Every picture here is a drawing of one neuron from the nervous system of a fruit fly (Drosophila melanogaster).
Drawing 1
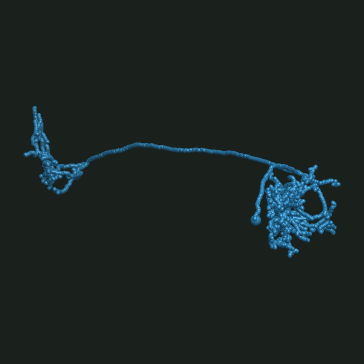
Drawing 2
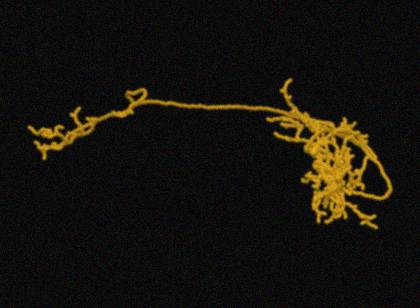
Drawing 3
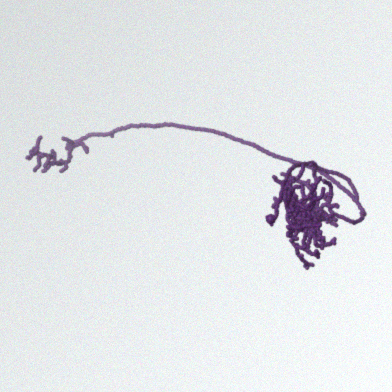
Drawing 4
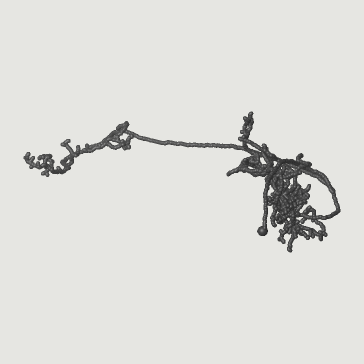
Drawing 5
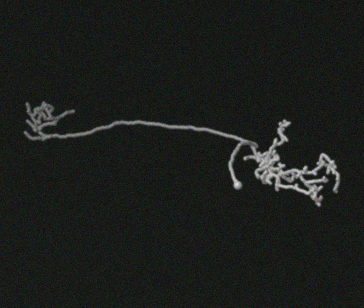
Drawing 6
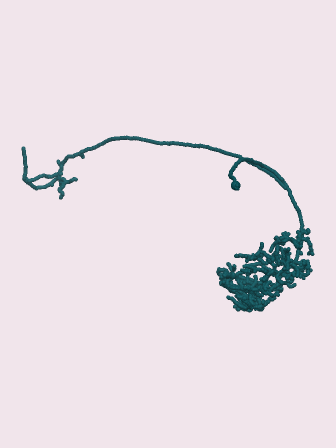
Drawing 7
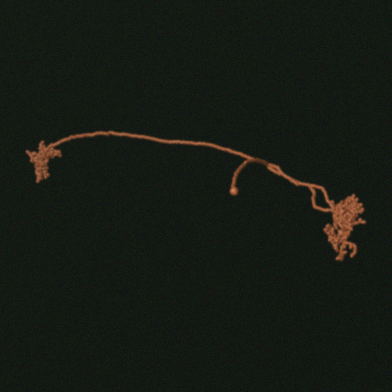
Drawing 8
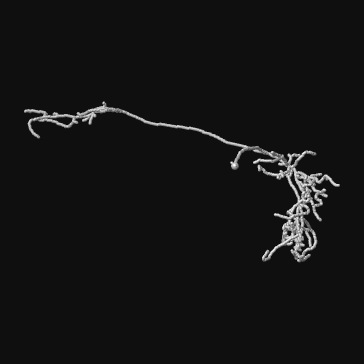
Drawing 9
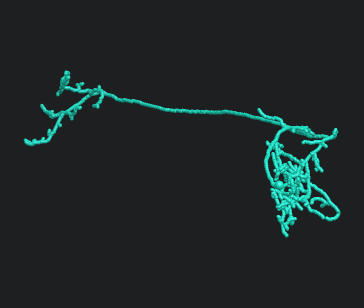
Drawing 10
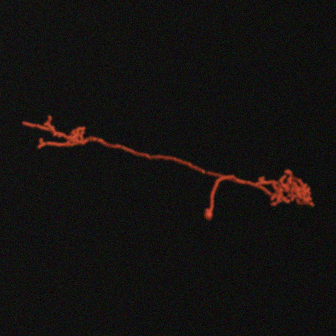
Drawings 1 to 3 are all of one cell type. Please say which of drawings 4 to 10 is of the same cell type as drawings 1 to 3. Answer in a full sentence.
Drawing 4 is of the same cell type.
